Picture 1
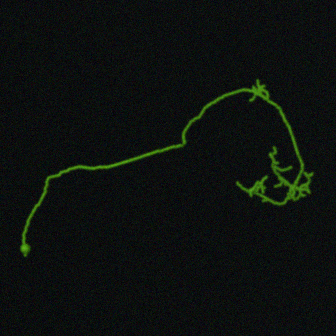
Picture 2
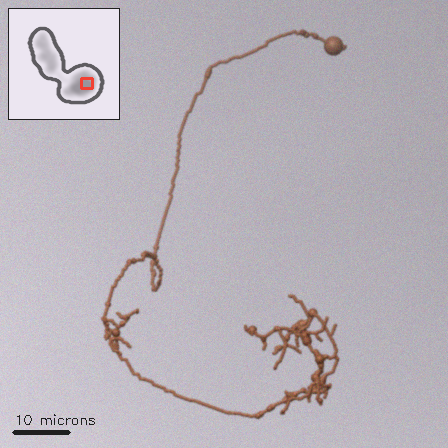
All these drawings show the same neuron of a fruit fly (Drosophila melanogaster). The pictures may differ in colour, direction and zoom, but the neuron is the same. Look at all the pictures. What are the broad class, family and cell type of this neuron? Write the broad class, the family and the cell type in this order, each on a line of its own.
central-brain intrinsic neuron
class CX
vDeltaL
